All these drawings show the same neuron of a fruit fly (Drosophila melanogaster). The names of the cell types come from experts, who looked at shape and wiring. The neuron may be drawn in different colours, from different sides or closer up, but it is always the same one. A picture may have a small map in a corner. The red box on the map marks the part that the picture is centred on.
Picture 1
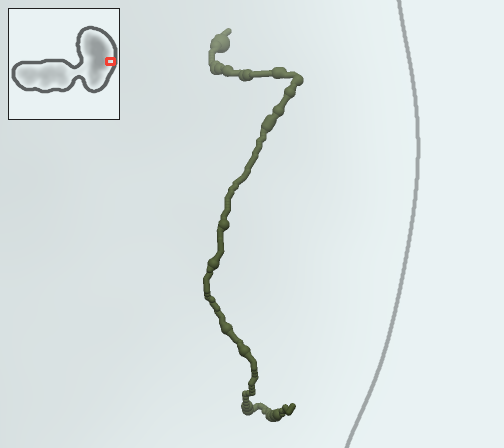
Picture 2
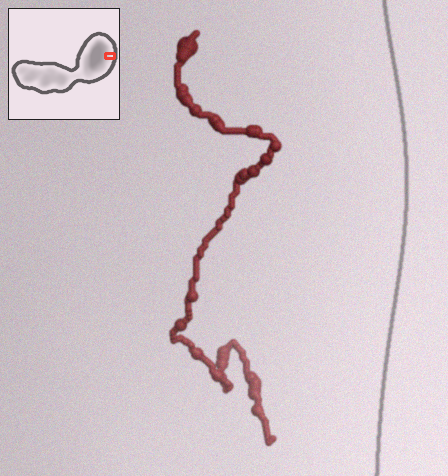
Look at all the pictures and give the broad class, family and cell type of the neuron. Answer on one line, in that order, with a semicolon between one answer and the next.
sensory neuron entering the brain; class olfactory; ORN_DA4l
